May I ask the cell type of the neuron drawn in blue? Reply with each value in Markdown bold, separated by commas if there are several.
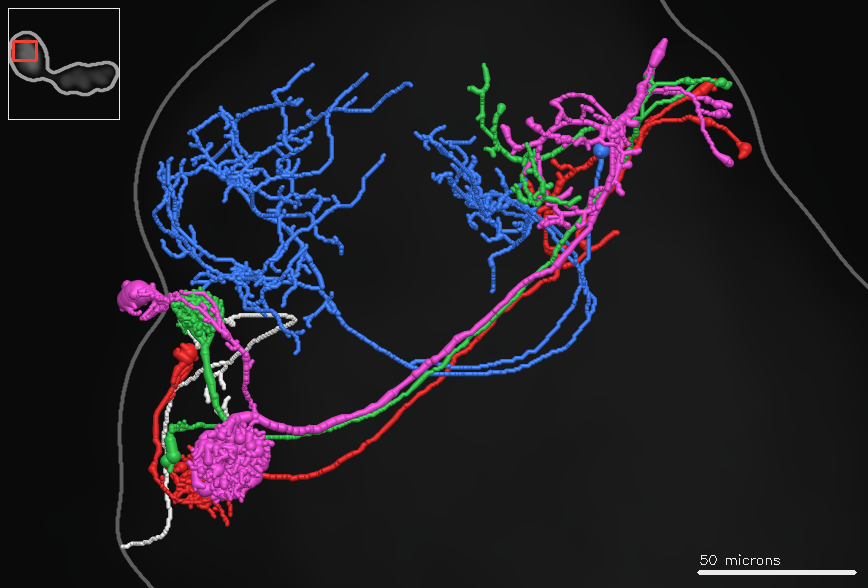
**CRE080_d**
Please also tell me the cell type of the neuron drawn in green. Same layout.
**DL3_lPN**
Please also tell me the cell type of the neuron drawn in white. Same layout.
**ORN_DL4**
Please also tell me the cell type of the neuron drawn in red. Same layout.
**DC3_adPN**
